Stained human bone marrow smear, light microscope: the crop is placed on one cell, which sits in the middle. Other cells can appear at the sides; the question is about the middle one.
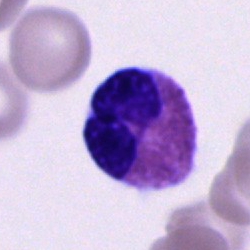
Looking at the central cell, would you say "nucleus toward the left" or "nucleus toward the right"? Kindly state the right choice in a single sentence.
On the left side of this cell lies the nucleus.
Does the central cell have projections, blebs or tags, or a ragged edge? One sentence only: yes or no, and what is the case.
No, a rough outline is not present, since the cell's edge is smooth.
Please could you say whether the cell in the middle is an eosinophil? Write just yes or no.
yes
